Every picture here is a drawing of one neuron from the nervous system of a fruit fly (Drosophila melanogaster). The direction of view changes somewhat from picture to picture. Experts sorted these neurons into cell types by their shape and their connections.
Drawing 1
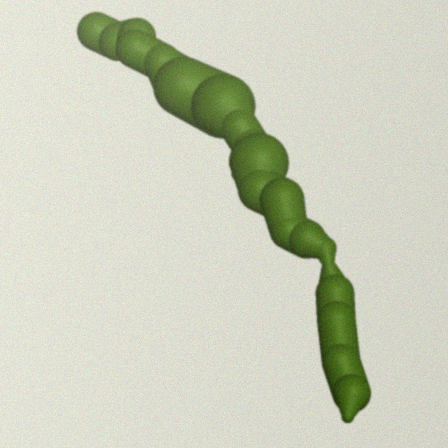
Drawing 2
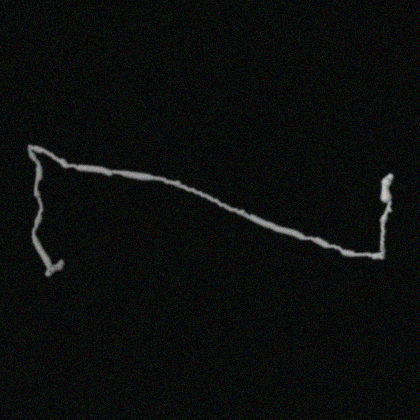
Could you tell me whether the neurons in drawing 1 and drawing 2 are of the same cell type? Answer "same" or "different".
different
